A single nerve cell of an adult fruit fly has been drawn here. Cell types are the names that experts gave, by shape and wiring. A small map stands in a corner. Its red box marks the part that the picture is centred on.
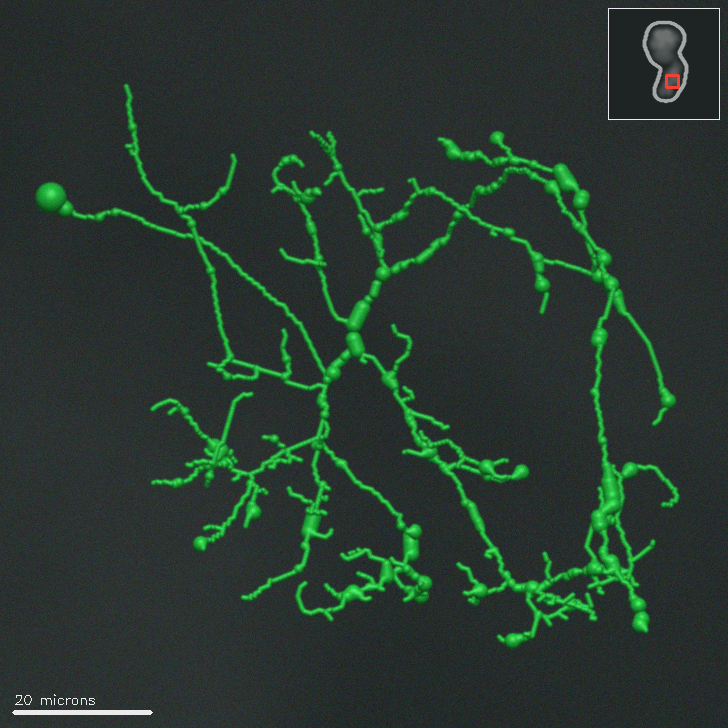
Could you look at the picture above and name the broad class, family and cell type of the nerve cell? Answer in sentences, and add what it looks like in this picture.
Its broad class is nerve-cord intrinsic neuron. Its family is hemilineage 09A. It is of cell type IN09A066. Its cell body lies at the upper left of the picture. By the scale bar it is about 90 microns wide in this view. The picture shows dozens of branch ends.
